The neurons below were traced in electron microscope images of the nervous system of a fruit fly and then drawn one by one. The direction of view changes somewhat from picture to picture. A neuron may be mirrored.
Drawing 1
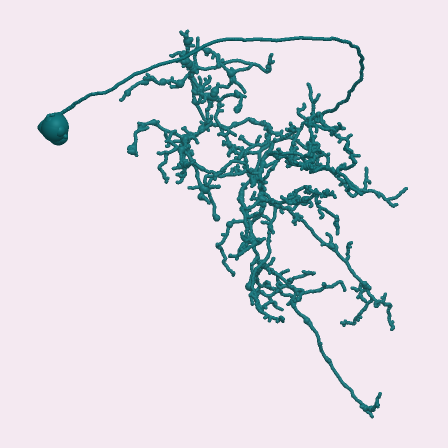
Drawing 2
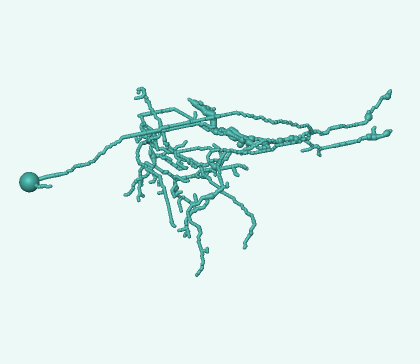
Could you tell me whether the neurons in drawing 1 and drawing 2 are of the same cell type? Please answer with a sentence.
They are of different cell types.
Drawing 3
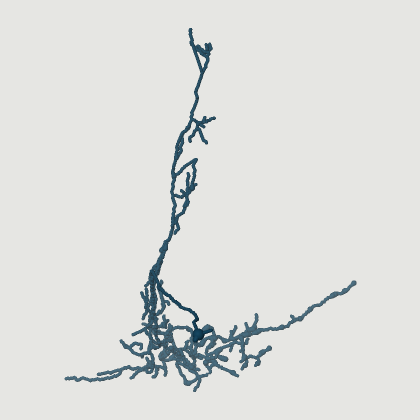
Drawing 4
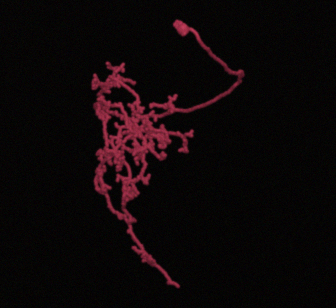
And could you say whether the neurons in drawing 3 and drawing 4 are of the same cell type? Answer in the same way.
They are of different cell types.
